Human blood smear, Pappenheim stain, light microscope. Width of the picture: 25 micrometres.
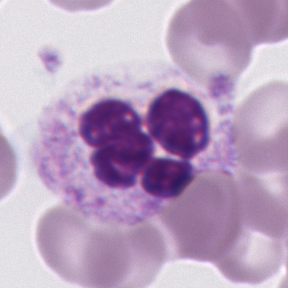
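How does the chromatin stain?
Dark purple; it looks dense and clumped.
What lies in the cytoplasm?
Fine lilac-pink granules fill it, and no vacuoles are seen.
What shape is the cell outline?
Roughly round.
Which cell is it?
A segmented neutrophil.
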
